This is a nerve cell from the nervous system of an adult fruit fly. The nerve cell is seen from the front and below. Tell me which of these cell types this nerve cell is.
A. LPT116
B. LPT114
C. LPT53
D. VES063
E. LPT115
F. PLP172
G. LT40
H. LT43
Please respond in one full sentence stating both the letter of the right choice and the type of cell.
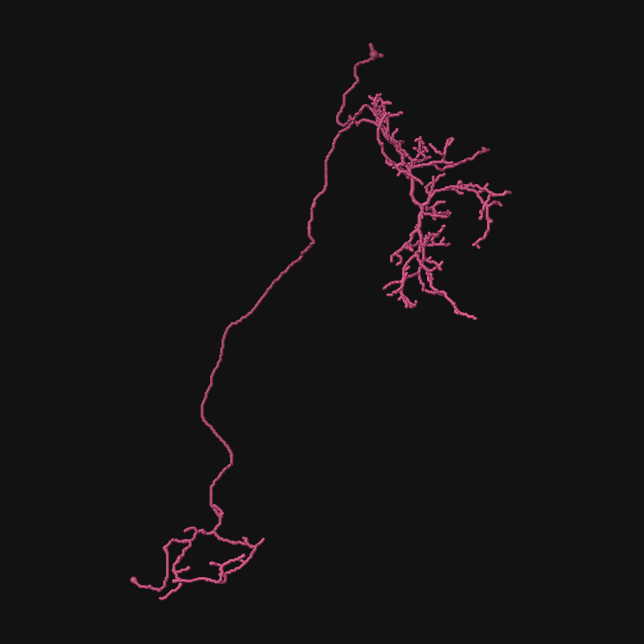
The cell type matching the nerve cell is LPT116, which option A provides.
